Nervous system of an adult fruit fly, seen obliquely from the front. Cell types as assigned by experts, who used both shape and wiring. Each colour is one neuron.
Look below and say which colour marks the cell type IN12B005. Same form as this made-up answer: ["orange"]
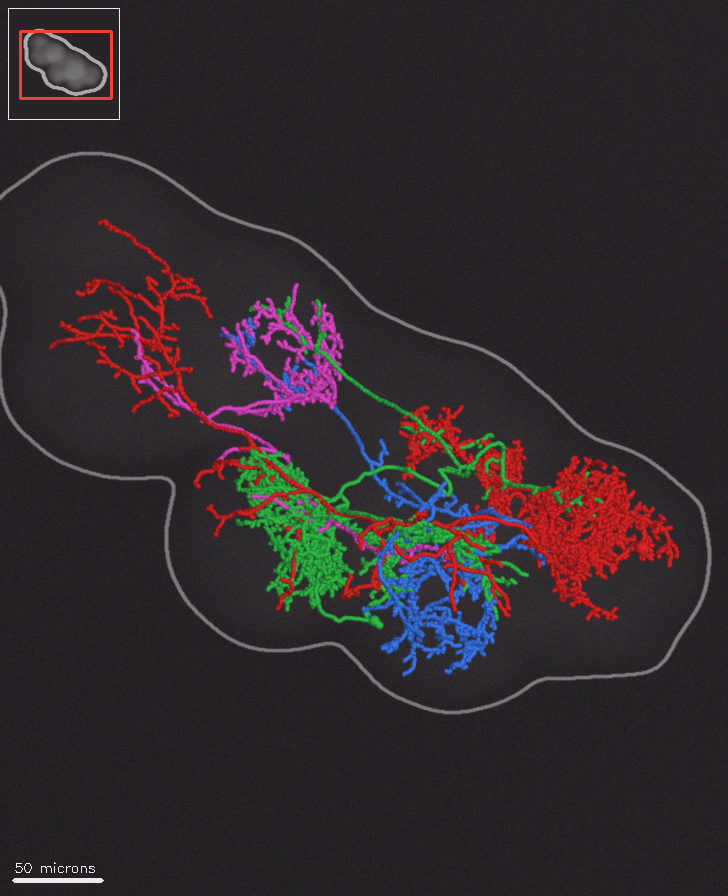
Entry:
["blue"]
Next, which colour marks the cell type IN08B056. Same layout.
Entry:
["magenta"]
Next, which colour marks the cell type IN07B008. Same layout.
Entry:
["green"]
